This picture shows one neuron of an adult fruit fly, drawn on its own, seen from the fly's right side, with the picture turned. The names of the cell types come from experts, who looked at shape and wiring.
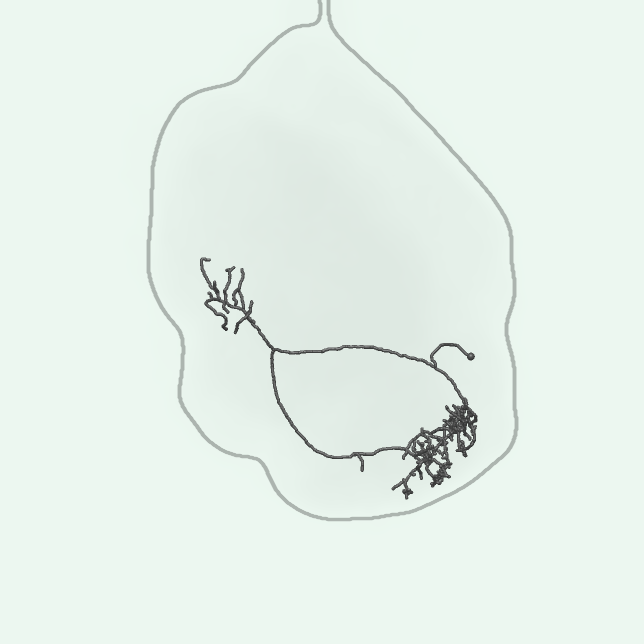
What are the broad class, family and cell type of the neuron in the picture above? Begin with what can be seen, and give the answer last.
Its cell body lies on the right of the picture. In this view it is about as wide as it is tall. Its broad class is central-brain intrinsic neuron. The family is hemilineage DM2_central. Its cell type is CB4124.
